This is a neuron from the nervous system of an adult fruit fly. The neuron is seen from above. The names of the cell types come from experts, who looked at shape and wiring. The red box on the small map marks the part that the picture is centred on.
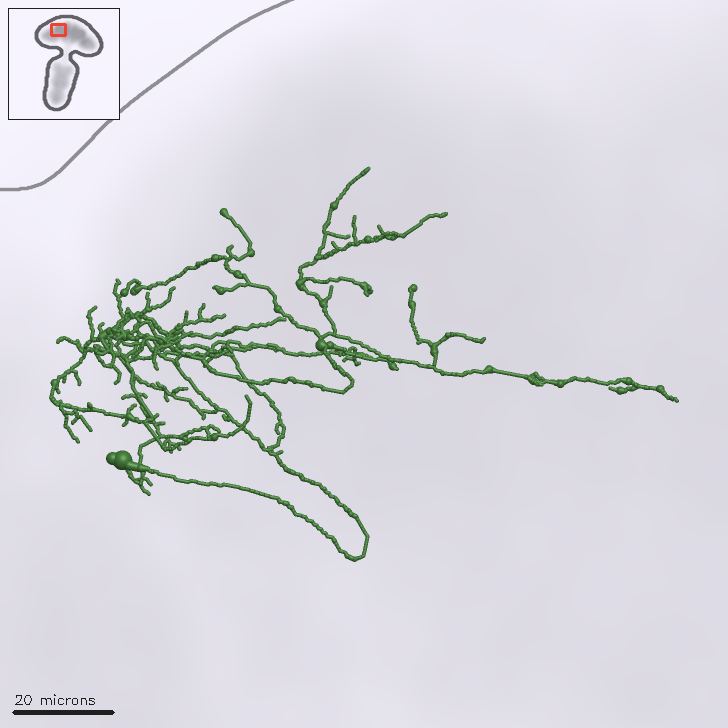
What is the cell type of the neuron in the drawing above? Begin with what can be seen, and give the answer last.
It lies in the brain. From left to right in the picture it spans about 130 microns. Dozens of branch ends can be seen. Its broad class is central-brain intrinsic neuron. Its cell type is CB1156.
